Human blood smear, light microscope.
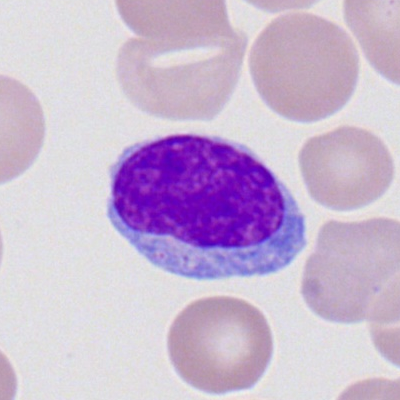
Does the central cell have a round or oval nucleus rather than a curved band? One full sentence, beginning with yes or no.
Yes, within this cell the nucleus forms one compact mass that is round or oval.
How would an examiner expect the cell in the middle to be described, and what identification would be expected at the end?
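Coarsely clumped, dark purple chromatin is seen in the nucleus, and no nucleolus is visible. A few fine reddish-purple granules lie in the cytoplasm, which contains no vacuoles. This cell is a lymphocyte.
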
